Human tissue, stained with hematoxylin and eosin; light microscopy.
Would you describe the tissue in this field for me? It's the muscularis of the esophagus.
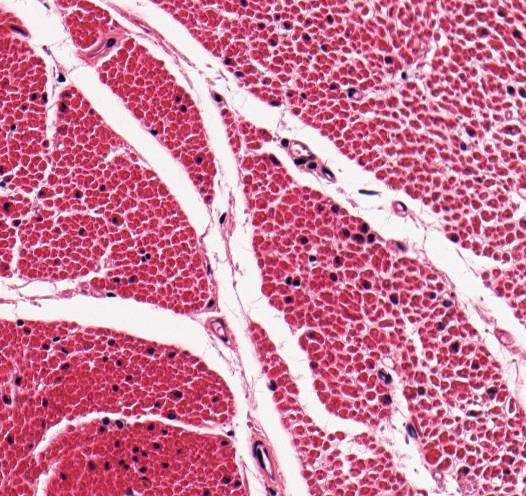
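Notice the pale branching bands: they run from the top edge down toward the bottom and right edges, dividing the tissue into large bundles. Each bundle holds many small, closely packed, polygonal pink profiles cut in cross-section. The bands are mostly empty white space, crossed by thin wispy strands of connective tissue. No fat cells appear anywhere.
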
